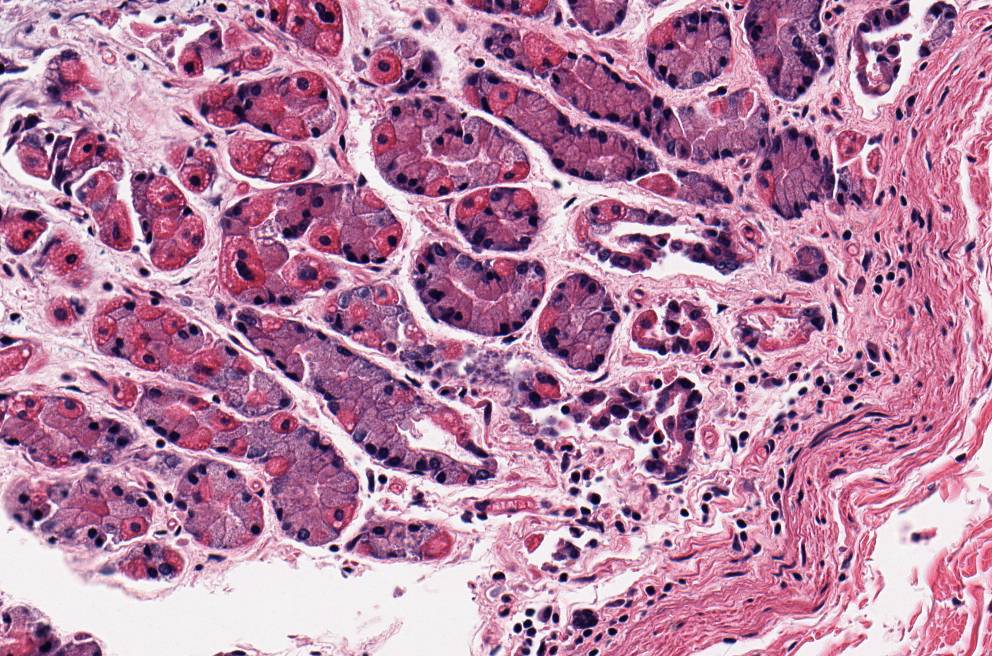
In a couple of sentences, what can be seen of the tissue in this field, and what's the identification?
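Glands cut in cross and oblique section pack the left two-thirds, and the right third is a band of pink fibrous tissue. Parietal cells, bright pink around a round central nucleus, are scattered through the glands, with chief cells showing granular purple-blue cytoplasm and basal nuclei. Small dark round nuclei cluster in the lower-centre stroma. That's stomach.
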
